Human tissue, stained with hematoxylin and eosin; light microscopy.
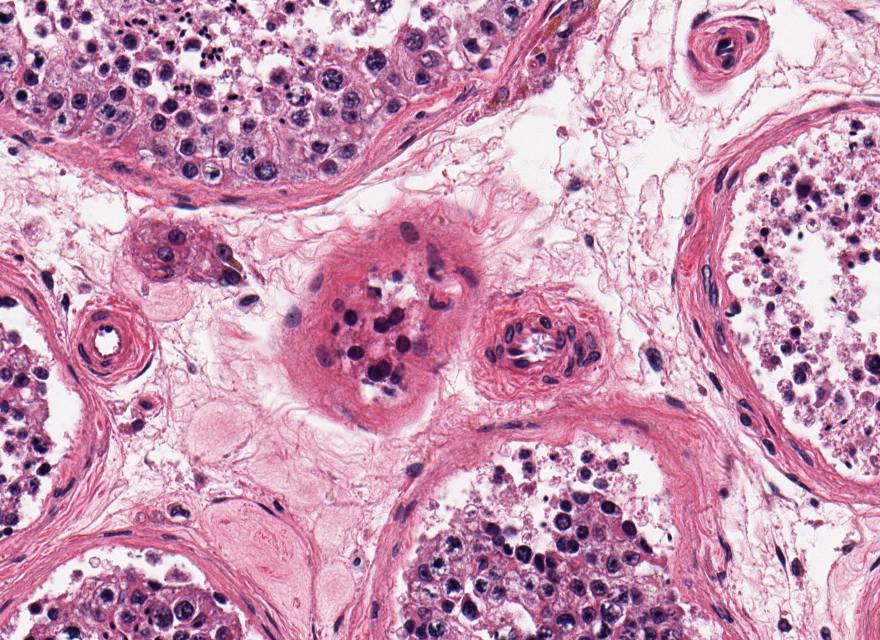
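Testis: cross-sections of large rounded tubules lie around the edges and corners, with loose tissue between them in the middle. That tissue is pale and wispy, with many clear spaces and few nuclei; no fat cells appear.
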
